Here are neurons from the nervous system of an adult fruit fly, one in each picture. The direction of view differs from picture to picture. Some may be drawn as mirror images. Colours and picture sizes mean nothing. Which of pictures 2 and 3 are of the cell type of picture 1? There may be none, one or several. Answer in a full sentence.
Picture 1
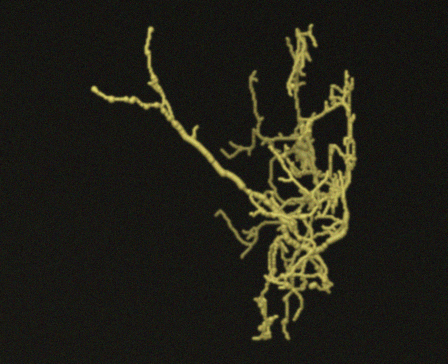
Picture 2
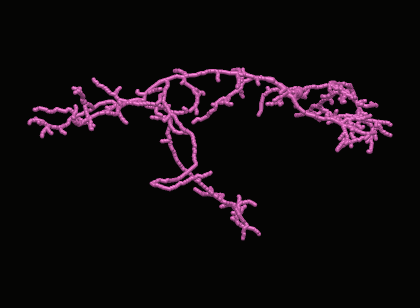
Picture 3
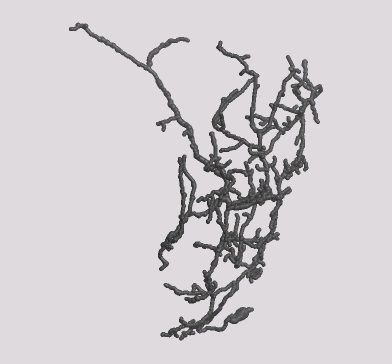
Picture 3 is of the same cell type.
